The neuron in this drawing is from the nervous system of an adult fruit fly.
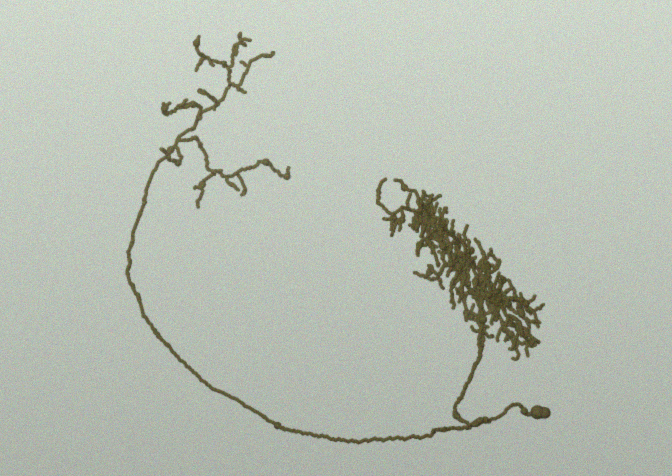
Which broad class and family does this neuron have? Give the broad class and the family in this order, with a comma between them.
optic-lobe intrinsic neuron, MeLo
